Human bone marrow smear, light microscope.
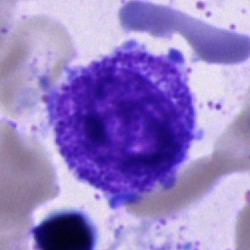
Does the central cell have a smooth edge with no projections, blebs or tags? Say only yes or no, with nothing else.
No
